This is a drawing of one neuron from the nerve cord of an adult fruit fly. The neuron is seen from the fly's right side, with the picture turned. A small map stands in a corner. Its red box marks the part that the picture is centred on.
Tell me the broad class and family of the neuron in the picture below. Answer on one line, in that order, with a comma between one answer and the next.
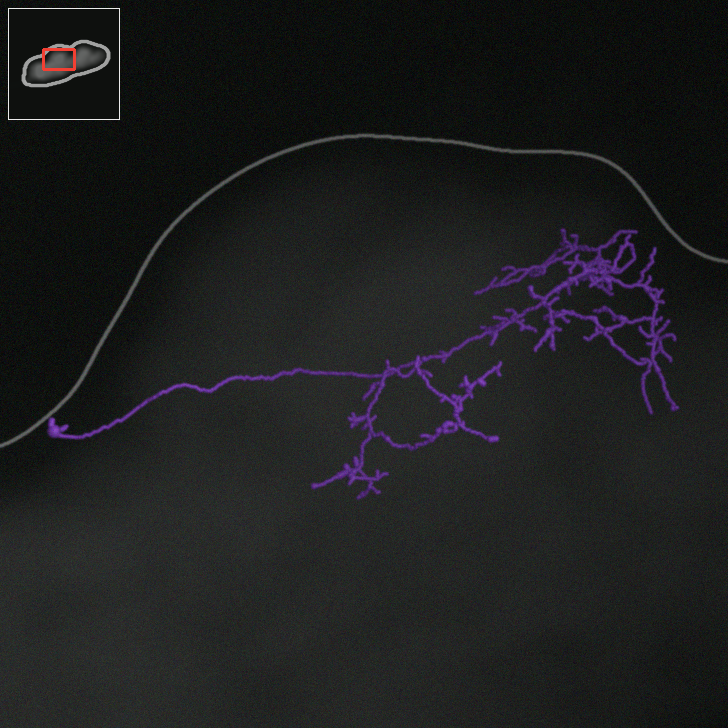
nerve-cord intrinsic neuron, hemilineage 14A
